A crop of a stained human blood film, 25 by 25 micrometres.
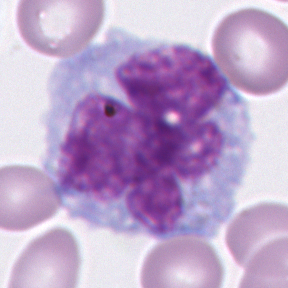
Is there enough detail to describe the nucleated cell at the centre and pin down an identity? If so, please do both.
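Quick look: the cytoplasm is pale grey-blue. The nucleus is folded into lobes that stay broadly joined to each other, and its chromatin is fine and lacy rather than coarsely clumped. There's one tiny dark dot on the upper-left part of the nucleus. The cell is about 19 micrometres across, with the nucleus taking up about 60% of its area. So that's a monocyte.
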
